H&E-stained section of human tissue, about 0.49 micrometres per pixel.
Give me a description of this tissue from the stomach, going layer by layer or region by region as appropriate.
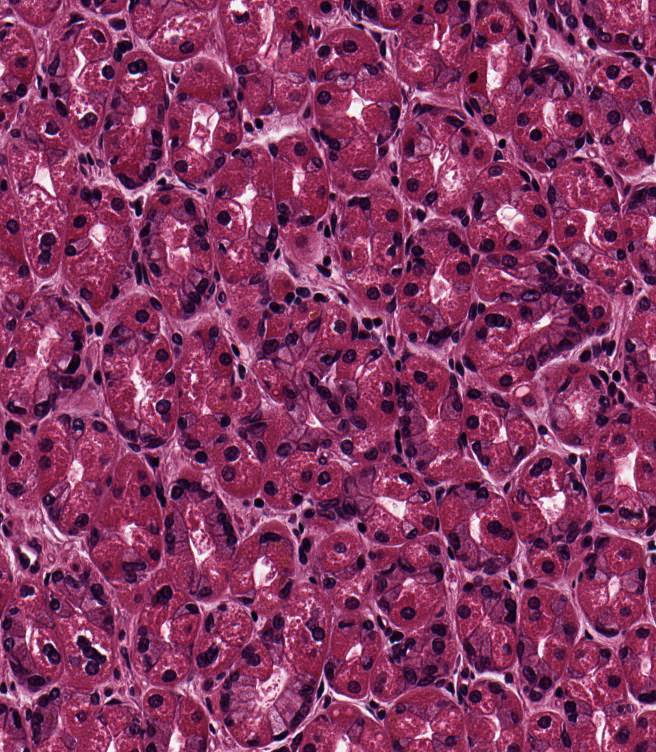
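Closely packed glands, cut in round and oval cross-section, fill the whole field. Most gland cells have abundant, deep pink cytoplasm. Their nuclei are fairly uniform in size and shape throughout. Many gland profiles show a small, narrow, pale central lumen, which is empty.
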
